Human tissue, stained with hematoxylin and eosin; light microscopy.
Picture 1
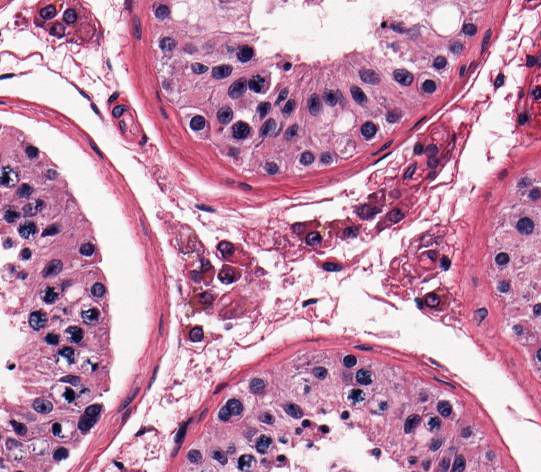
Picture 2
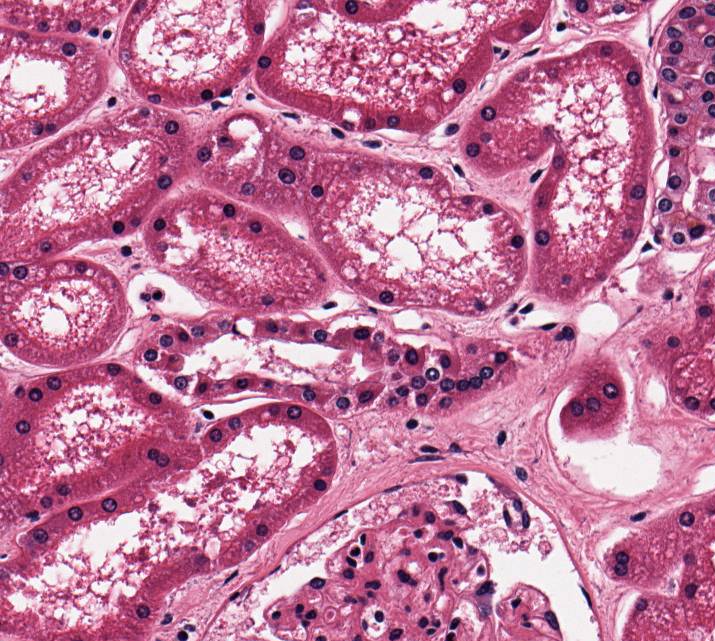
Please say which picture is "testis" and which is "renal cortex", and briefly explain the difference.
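Picture 1 is testis and picture 2 is renal cortex. The testicular tubules have a stratified lining of several layers of rounded cells with round dark nuclei. In the central interstitium, clusters of Leydig cells show abundant pink cytoplasm, round nuclei and, in some, brown granular pigment. In the renal cortex, closely packed tubules fill most of the field, the larger ones lined by a single layer of tall cuboidal cells with abundant pink granular cytoplasm and filled with pale, foamy, vacuolated material.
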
